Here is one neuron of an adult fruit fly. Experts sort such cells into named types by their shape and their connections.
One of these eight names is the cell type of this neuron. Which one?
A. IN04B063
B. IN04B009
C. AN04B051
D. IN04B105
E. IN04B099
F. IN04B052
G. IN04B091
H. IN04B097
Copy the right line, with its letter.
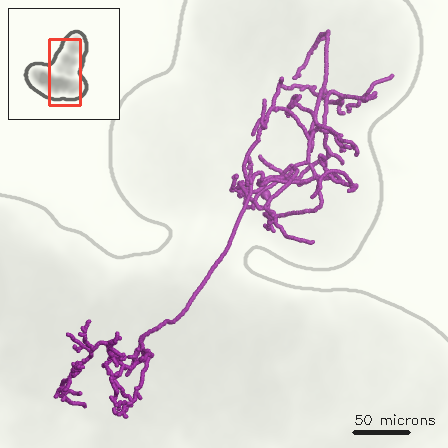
C. AN04B051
